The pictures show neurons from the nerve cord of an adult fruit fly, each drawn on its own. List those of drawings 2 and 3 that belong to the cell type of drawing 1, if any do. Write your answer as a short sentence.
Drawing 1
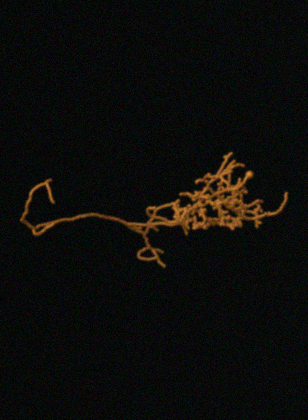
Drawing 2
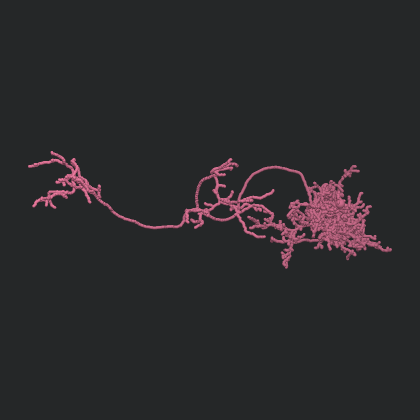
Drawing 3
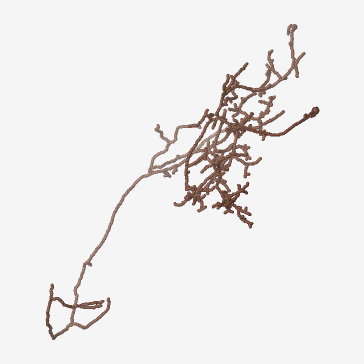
Drawing 3 is of the same cell type.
